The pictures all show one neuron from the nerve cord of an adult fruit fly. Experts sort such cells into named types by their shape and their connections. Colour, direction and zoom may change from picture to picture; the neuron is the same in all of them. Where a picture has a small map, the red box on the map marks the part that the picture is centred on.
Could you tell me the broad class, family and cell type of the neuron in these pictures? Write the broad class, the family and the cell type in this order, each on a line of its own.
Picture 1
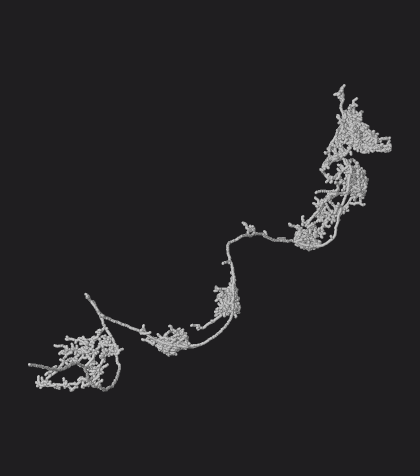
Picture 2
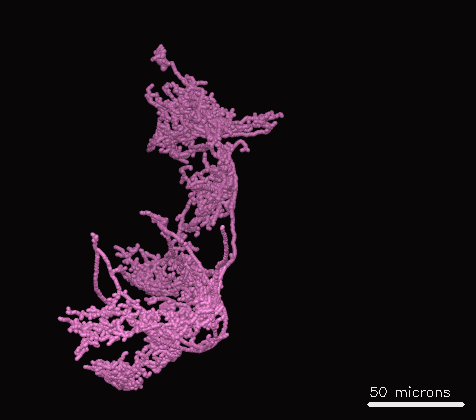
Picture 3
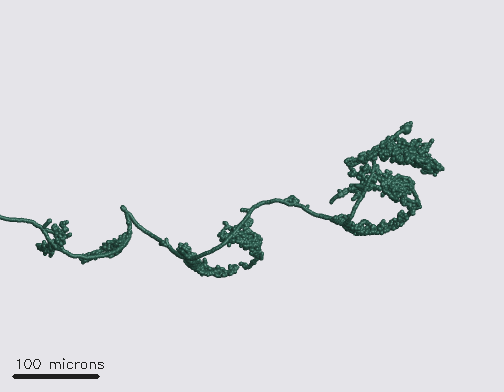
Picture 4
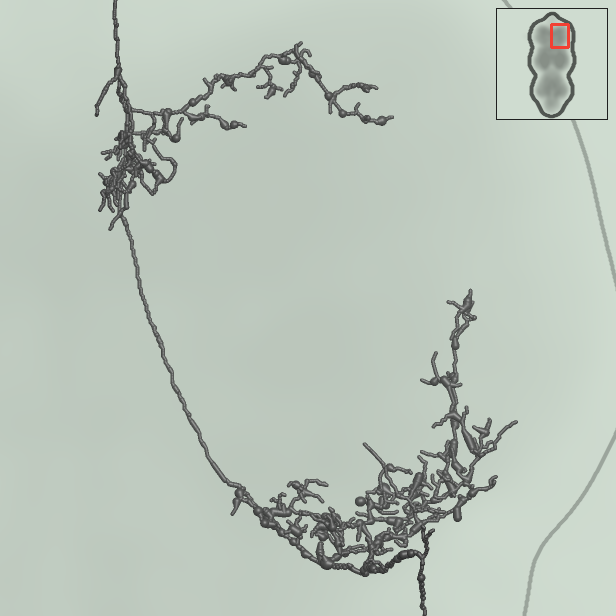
ascending neuron
hemilineage 01B
AN01B002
